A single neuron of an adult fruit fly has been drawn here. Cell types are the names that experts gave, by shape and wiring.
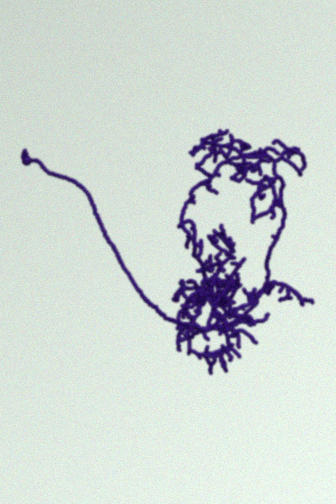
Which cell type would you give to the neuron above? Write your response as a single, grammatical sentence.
The cell type given to this neuron is AVLP555.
